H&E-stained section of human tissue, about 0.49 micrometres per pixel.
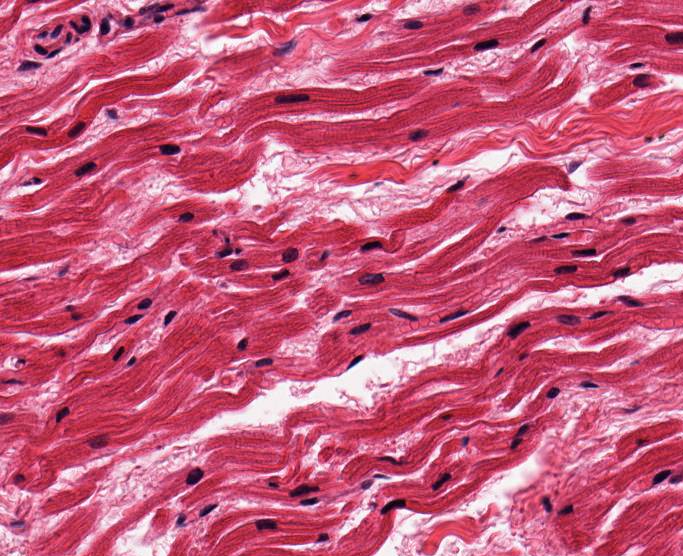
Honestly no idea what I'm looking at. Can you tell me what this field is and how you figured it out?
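Answer: myocardium. Long, wavy muscle fibres run obliquely across the field from lower left to upper right, their cytoplasm stained deep pink-red. They carry fine transverse cross-striations, and some branch to join neighbouring fibres.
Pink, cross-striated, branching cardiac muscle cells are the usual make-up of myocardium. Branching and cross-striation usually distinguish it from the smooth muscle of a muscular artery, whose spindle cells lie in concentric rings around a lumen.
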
